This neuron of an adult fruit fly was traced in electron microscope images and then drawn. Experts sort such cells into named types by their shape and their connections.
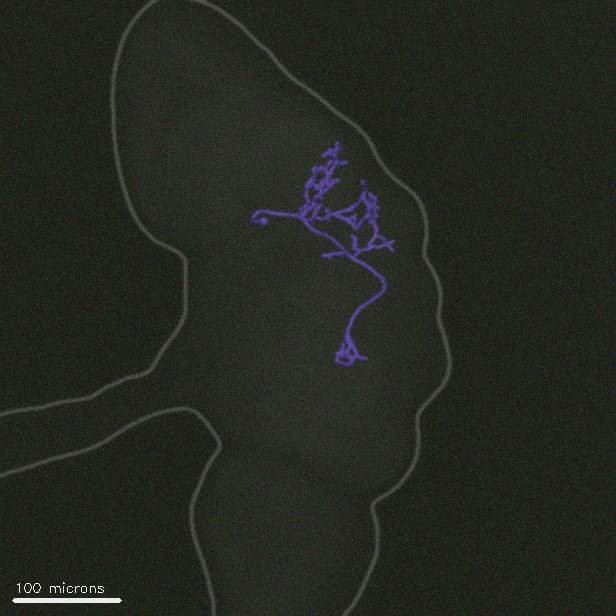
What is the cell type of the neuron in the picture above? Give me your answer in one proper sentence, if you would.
As its cell type, this neuron has SMP721m.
